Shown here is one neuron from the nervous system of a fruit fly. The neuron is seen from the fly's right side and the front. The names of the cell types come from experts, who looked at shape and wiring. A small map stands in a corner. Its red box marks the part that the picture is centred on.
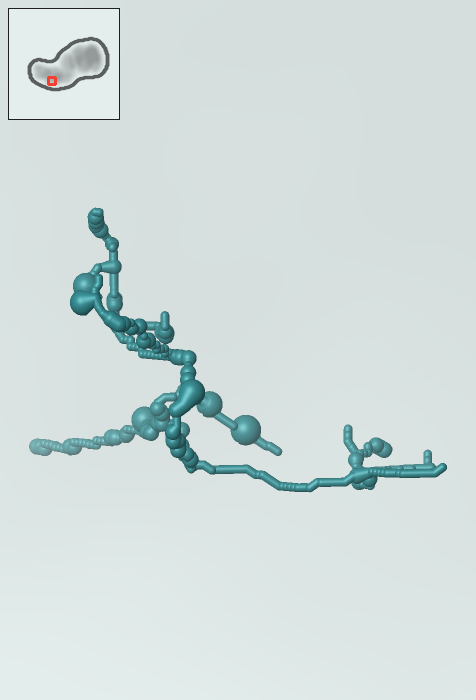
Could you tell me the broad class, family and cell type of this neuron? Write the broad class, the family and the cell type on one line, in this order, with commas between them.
sensory neuron entering the nerve cord, class mechanosensory tactile, SNta38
